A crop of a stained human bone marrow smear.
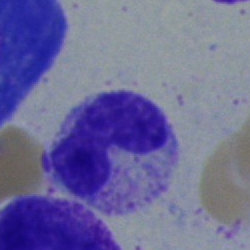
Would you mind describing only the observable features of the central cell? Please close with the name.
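The cell has a roughly round outline. Its nucleus is bent into a deeply indented C shape whose notch opens to the right. Pale cytoplasm lies mainly in the lower right part of the cell and holds many fine violet granules. This is a band neutrophil.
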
